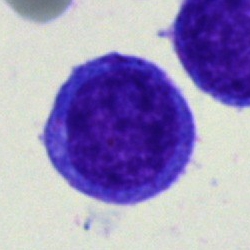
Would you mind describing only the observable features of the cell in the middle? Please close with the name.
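Looking at the chromatin first, it is finely stippled rather than coarsely clumped. The cytoplasm makes only a thin rim around the nucleus, and it stains deep blue. That rim is at its widest on the left side of the cell. This is a blast.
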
